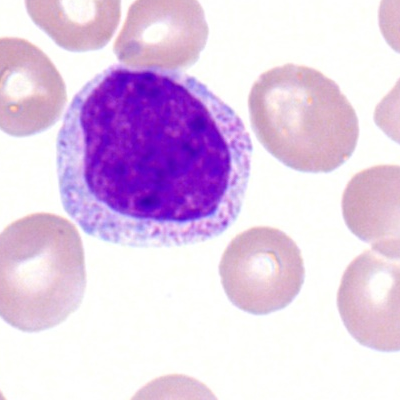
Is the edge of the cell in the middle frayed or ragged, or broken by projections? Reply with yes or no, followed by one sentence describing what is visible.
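No. The cell outline is roughly round with a smooth edge.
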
